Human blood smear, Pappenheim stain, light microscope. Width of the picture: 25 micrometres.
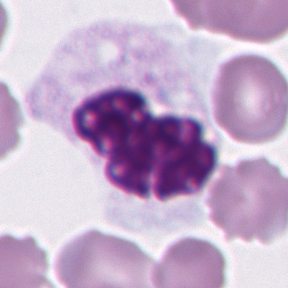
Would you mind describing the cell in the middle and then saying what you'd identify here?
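Plenty of cytoplasm here, pale grey-blue, with fine pinkish-purple granules scattered through it. There's one round clear vacuole in the upper cytoplasm. The nucleus has an irregular, lobed outline with several indentations. So this is a segmented neutrophil.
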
